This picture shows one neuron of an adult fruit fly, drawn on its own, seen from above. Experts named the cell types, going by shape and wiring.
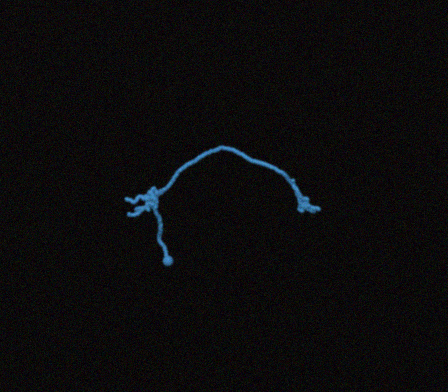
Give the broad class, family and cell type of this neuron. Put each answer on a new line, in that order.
central-brain intrinsic neuron
hemilineage DM6_dorso_lateral
SIP080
